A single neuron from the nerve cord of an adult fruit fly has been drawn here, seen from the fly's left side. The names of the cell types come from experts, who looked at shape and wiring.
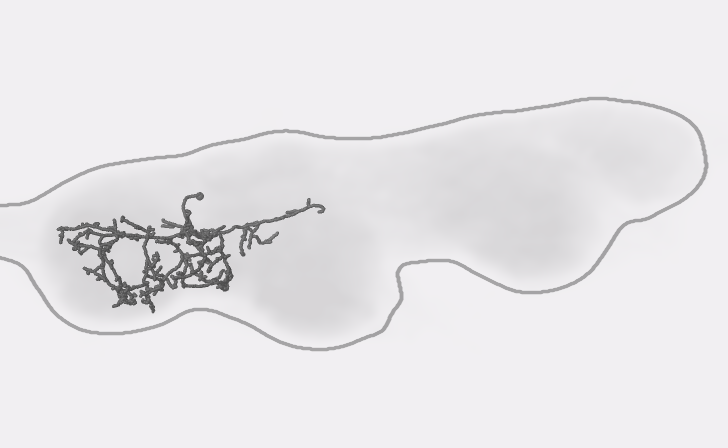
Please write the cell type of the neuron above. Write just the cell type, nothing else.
IN11A014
